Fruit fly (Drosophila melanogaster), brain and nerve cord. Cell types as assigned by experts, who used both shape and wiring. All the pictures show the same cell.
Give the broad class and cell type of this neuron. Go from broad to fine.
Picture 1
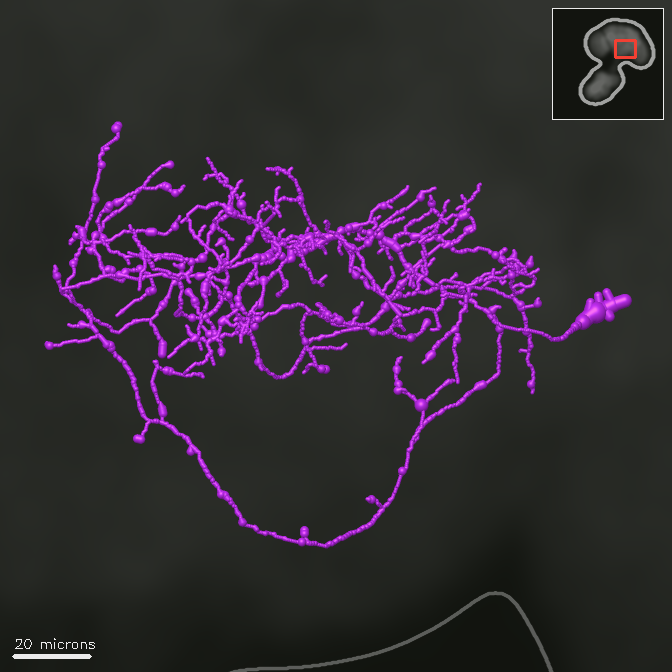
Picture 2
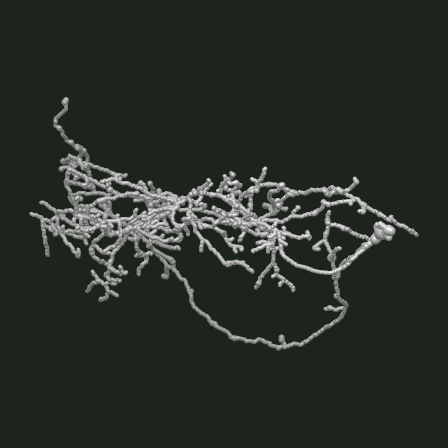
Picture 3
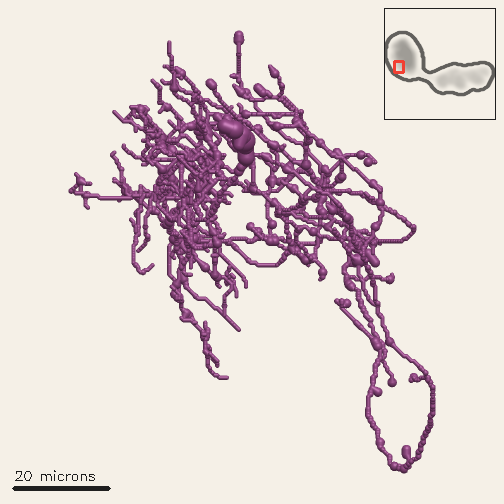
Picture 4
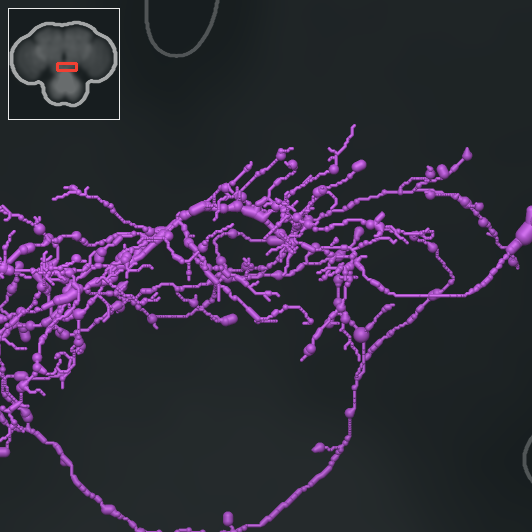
central-brain intrinsic neuron; GNG252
